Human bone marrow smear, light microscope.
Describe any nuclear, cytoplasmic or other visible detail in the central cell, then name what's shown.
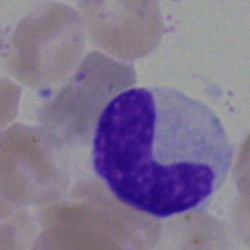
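The nucleus is bent into a thick C or horseshoe shape, with its hollow turned toward the upper right of the cell. Its chromatin stains dark purple and is coarsely clumped, with small paler patches. Pale greyish blue cytoplasm fills the hollow of the nucleus. Answer: band neutrophil.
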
